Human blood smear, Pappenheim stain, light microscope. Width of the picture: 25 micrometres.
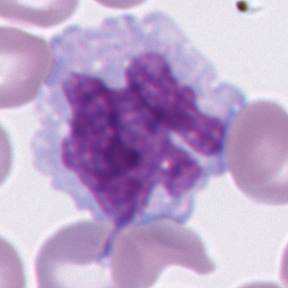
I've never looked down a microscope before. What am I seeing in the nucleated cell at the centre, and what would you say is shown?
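Notice the pale grey-blue cytoplasm, with no distinct granules standing out in it. The cell measures about 19 micrometres across, and its nucleus fills about 50% of its area. Red cells lie against its right side and lower edge, and a thin strand runs downward from the lower edge between two red cells. What you are looking at is a monocyte.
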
